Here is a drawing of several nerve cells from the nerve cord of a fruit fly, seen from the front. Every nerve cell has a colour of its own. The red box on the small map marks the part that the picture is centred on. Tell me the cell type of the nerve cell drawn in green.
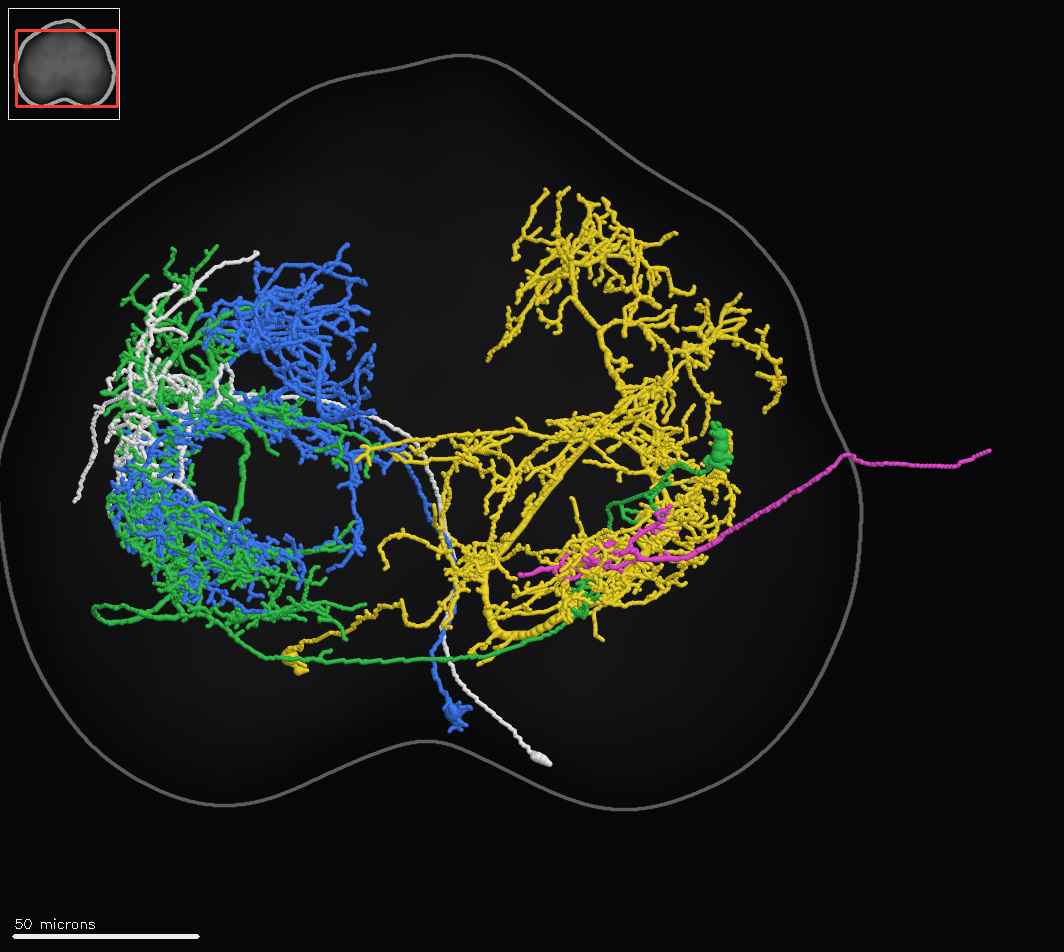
IN01A017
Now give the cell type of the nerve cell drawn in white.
IN06B079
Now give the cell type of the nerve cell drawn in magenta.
SNta18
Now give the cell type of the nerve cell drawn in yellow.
INXXX042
